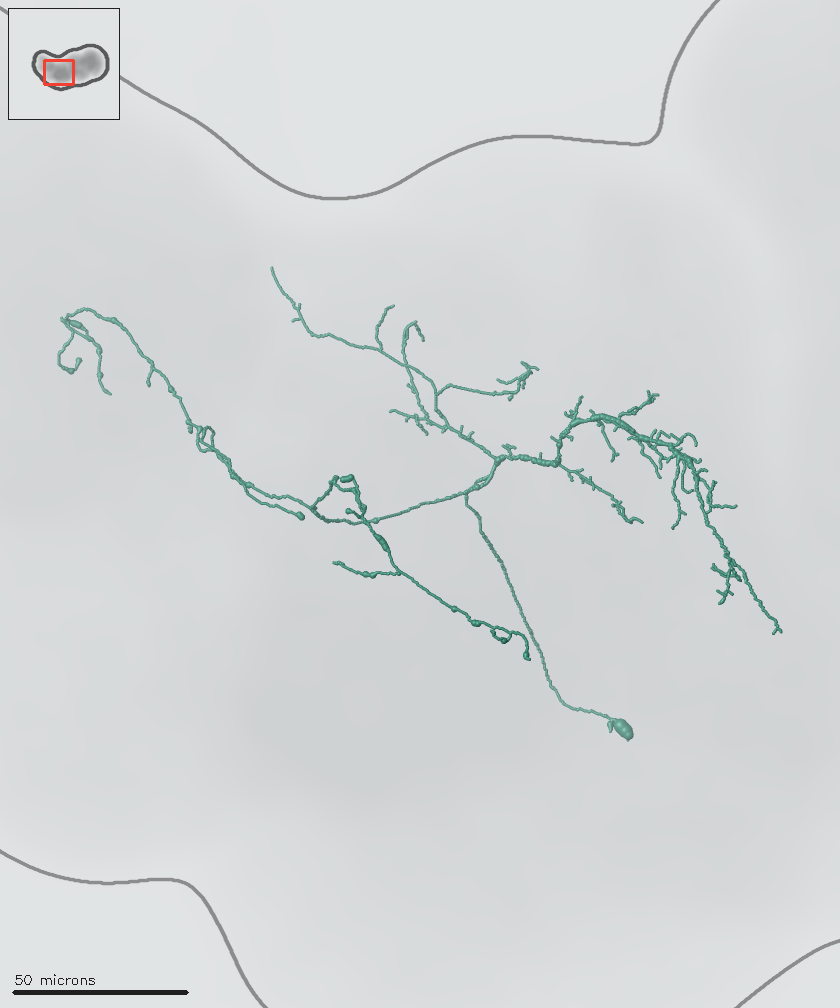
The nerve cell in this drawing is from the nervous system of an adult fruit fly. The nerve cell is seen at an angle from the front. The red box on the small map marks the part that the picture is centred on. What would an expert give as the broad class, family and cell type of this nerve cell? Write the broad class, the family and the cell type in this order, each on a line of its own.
ascending neuron
hemilineage 07B
IN07B063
